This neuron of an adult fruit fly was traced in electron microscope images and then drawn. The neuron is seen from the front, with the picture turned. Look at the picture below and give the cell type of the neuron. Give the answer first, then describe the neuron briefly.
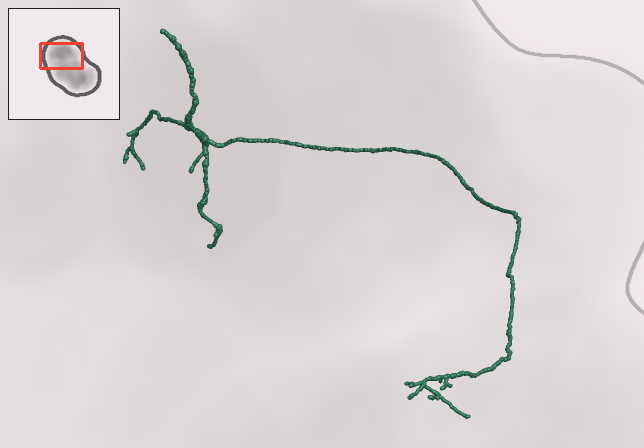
Its cell type is SApp19. It is a sensory neuron ascending to the brain. As drawn here it is about as wide as it is tall.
